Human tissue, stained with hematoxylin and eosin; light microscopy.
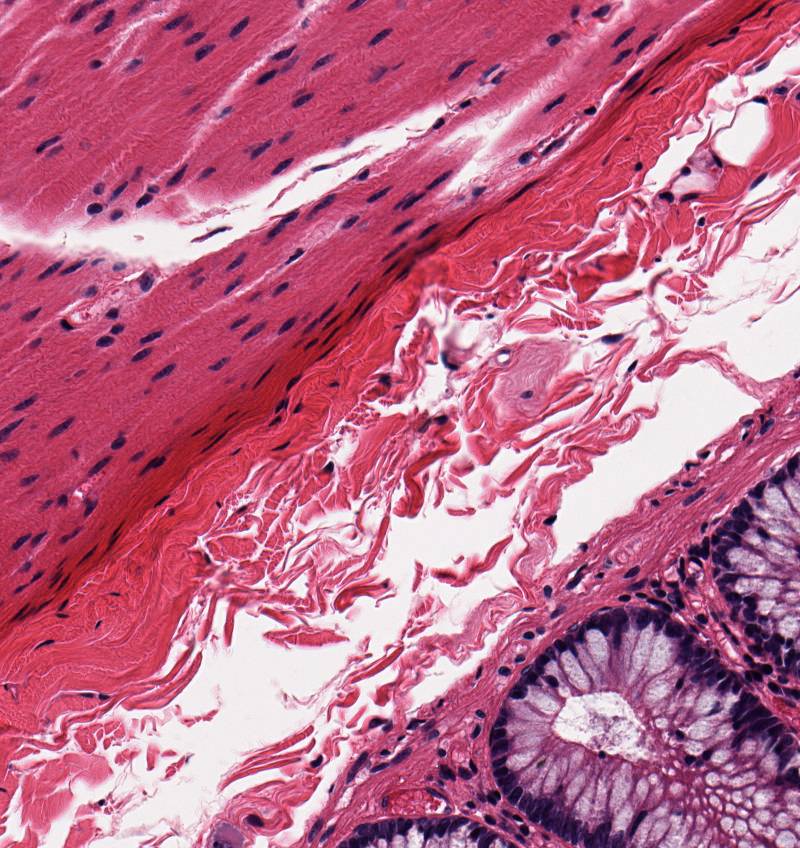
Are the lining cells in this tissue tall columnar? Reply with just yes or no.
Yes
